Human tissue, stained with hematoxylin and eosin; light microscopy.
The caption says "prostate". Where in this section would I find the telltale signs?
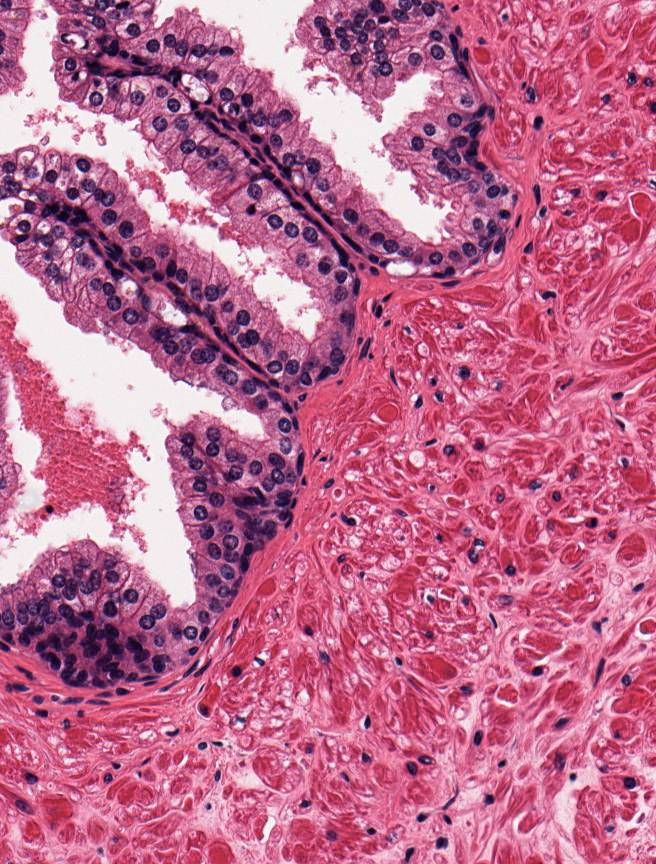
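This section is prostate. Epithelium-lined folds occupy the upper left of the field, while dense pink stroma fills the right and lower parts.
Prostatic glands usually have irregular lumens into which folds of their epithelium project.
That fits what is seen here, where the epithelium forms elongated folds with thin stromal cores projecting into the lumen.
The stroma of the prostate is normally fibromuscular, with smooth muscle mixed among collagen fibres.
The folds are lined by tall columnar cells, and beneath them a layer of small, dark, flattened nuclei lies along the base of the epithelium.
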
